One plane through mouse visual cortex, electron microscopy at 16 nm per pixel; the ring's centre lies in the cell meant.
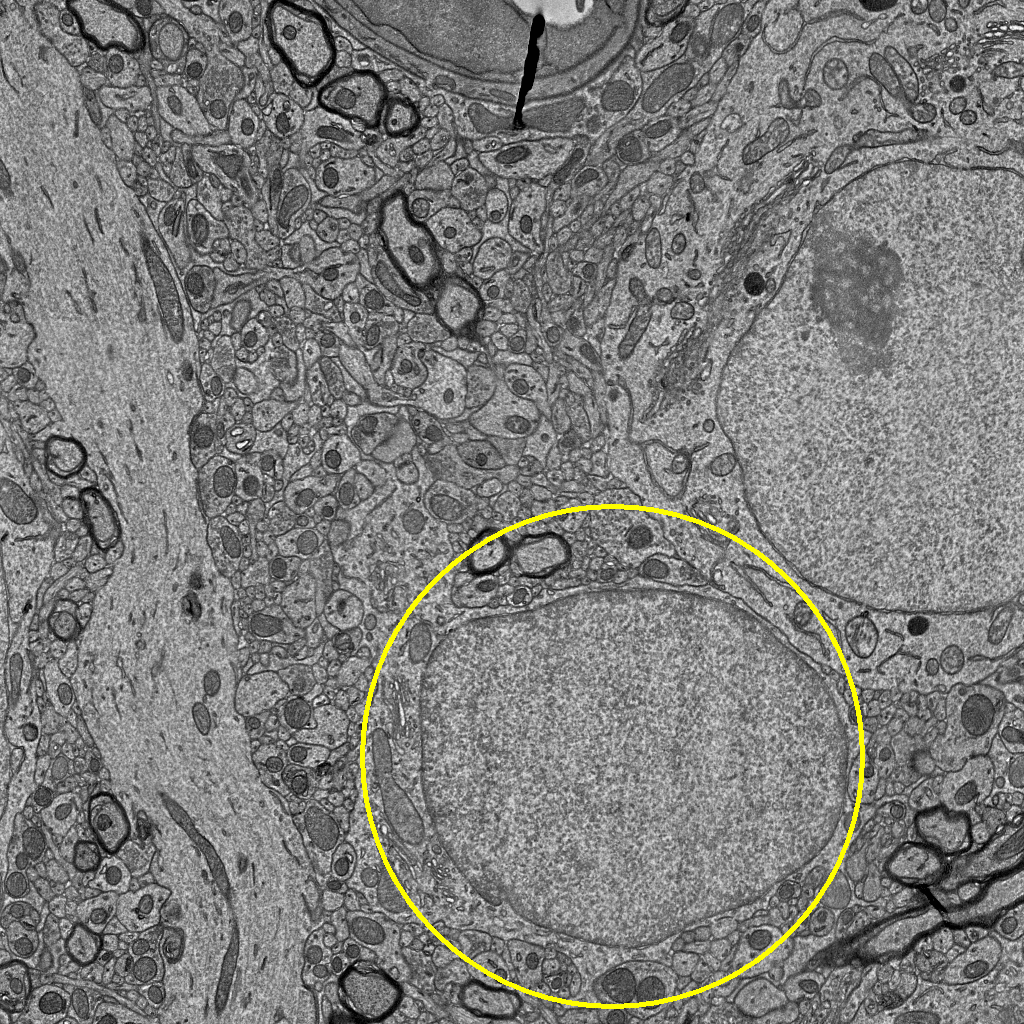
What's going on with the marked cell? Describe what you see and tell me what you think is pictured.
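Here the nucleus is a broad oval, wider than tall, and it shows whole within the ring. The envelope's smooth, no deep infoldings, and in this plane there's no nucleolus visible. The larger cell body to the upper right of the ring, by contrast, does show a dark nucleolus. So, an astrocyte.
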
